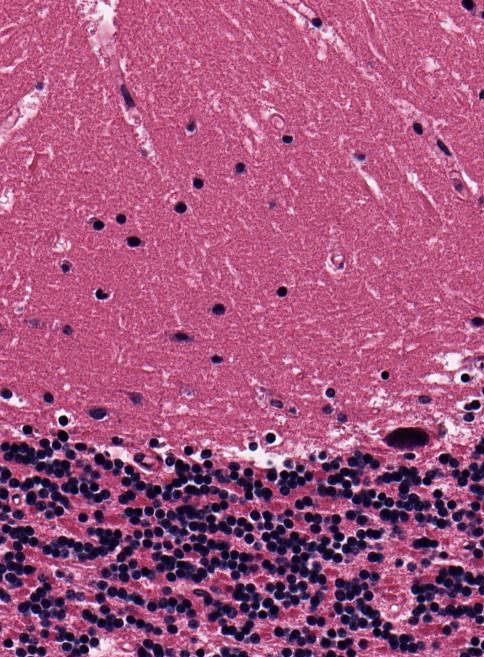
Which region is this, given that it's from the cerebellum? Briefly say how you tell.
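Molecular layer: upper two-thirds of the field, pale pink and sparsely nucleated. Finely fibrillary pink meshwork; only scattered small nuclei.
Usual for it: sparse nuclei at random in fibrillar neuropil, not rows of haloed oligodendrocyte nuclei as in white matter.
Bottom band: packed small round dark blue nuclei, almost no visible cytoplasm. One large dark-staining cell body at the border between zones, near right edge.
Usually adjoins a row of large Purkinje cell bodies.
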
